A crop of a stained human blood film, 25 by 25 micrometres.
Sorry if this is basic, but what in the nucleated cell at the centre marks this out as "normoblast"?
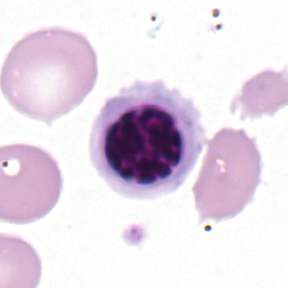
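Goes with normoblast: a round nucleus about 7 micrometres across, in a cell about 10 micrometres across, filling about 50% of the cell's area.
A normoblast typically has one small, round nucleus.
Also fits: dark purple, coarsely clumped chromatin.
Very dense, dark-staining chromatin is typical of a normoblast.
Paler streaks run between the clumps. Does not fit: the cytoplasm, a rim on all sides of the nucleus, is pale greyish-lavender, not pinkish-orange.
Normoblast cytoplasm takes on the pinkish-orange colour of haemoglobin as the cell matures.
Also seen: a ragged cell border with small projections along its upper edge.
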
